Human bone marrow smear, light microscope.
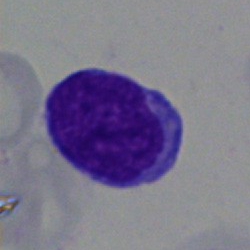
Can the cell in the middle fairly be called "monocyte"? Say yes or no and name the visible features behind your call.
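Monocyte is not the right name here; this cell is a blast. What decides it is the cytoplasm, which forms only a thin blue crescent on the right side of the cell.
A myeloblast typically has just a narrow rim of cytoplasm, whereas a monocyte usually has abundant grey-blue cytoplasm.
The thin crescent therefore sides with blast and against monocyte. The outline is smooth and oval, and the cytoplasm shows neither granules nor vacuoles. A small shiny refractile fleck sits in the lower left corner.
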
